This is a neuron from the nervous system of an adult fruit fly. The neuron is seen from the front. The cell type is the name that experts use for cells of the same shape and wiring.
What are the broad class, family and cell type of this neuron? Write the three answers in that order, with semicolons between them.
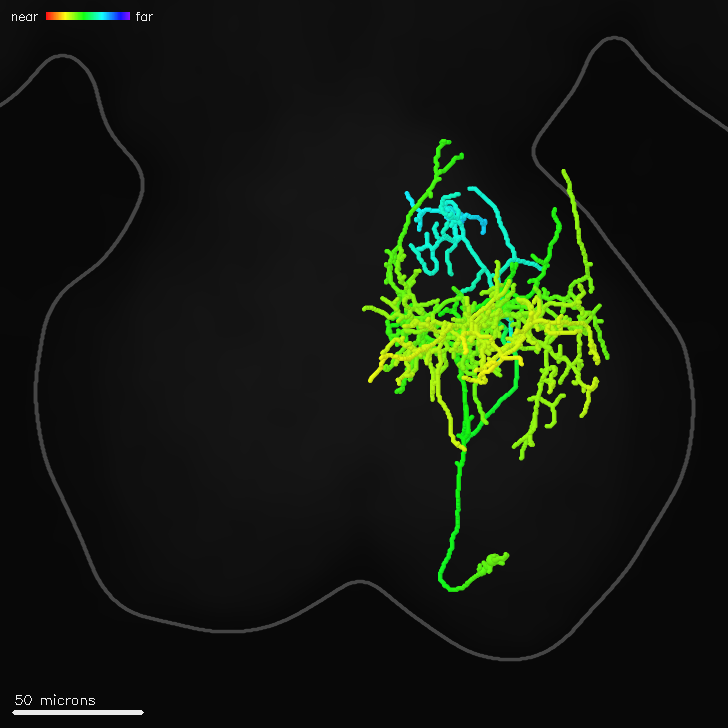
nerve-cord intrinsic neuron; hemilineage 04B; IN04B006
